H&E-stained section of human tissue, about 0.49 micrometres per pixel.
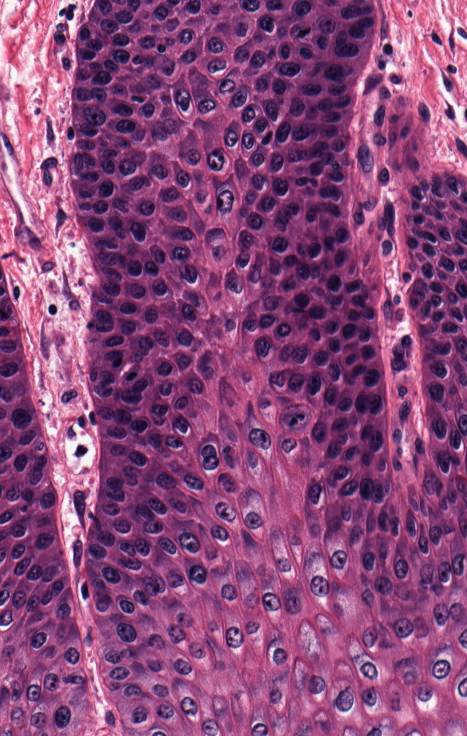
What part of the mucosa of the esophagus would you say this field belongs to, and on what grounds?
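Answer: stratified squamous nonkeratinized epithelium. Layout: a broad vertical band through the middle, flanked by narrow pink connective tissue strips. Gradient: upper cells are crowded, dark-nucleated, scant in cytoplasm; lower cells are larger, with more pale pink cytoplasm.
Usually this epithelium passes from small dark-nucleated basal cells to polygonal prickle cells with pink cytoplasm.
Cohesion: fine intercellular bridges join cells, clearest between the larger ones in the lower half.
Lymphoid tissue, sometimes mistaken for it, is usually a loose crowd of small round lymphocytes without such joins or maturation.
Also: several lower cells show a clear perinuclear halo.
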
